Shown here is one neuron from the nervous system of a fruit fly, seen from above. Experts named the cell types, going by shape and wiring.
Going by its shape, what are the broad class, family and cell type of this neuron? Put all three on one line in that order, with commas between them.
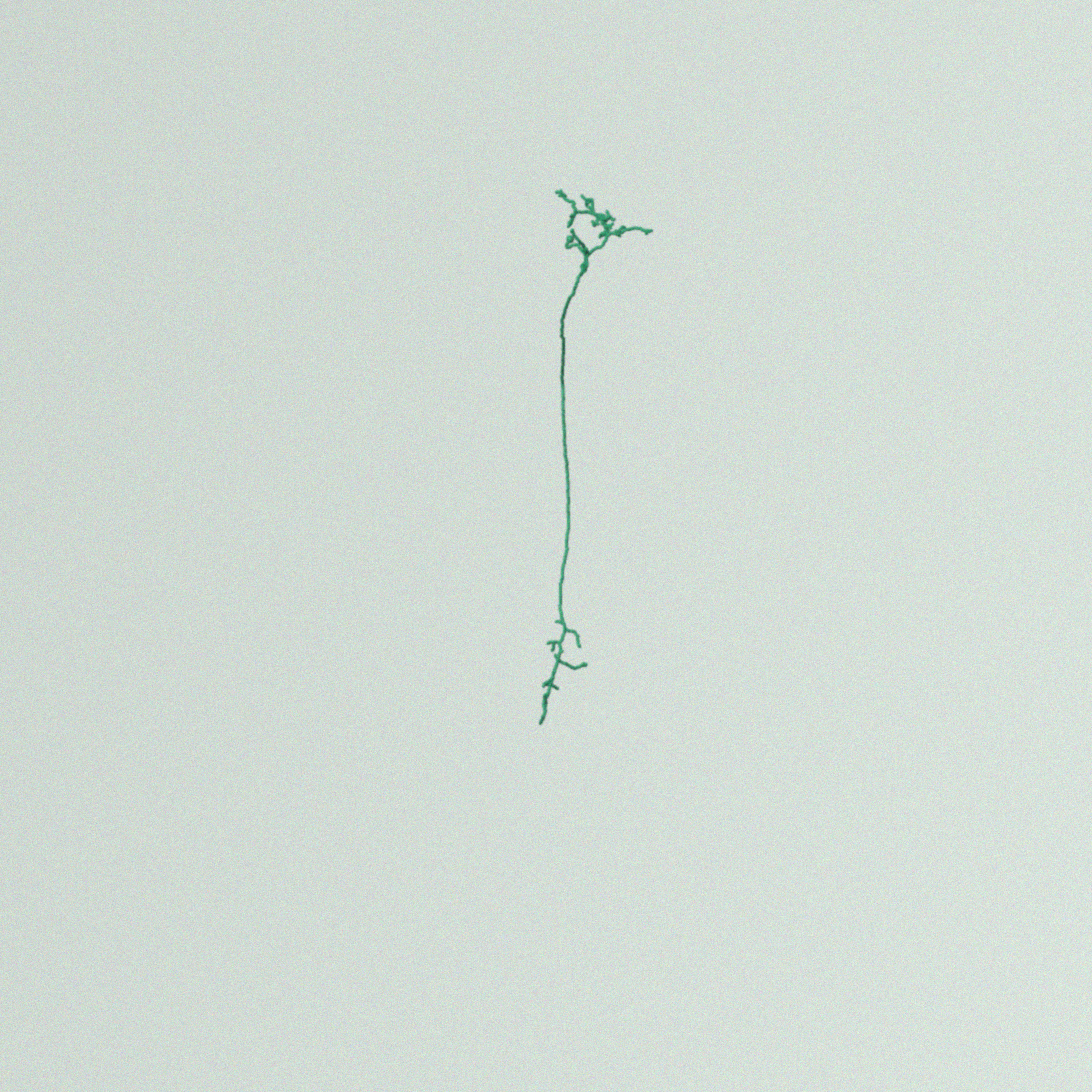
descending neuron, hemilineage LB12, DNg06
